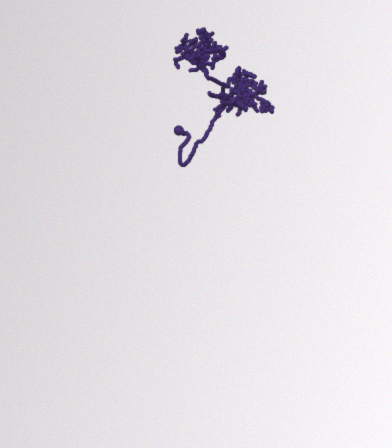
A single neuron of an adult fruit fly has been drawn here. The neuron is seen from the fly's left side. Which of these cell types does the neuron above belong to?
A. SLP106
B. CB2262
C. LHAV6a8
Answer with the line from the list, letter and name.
C. LHAV6a8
